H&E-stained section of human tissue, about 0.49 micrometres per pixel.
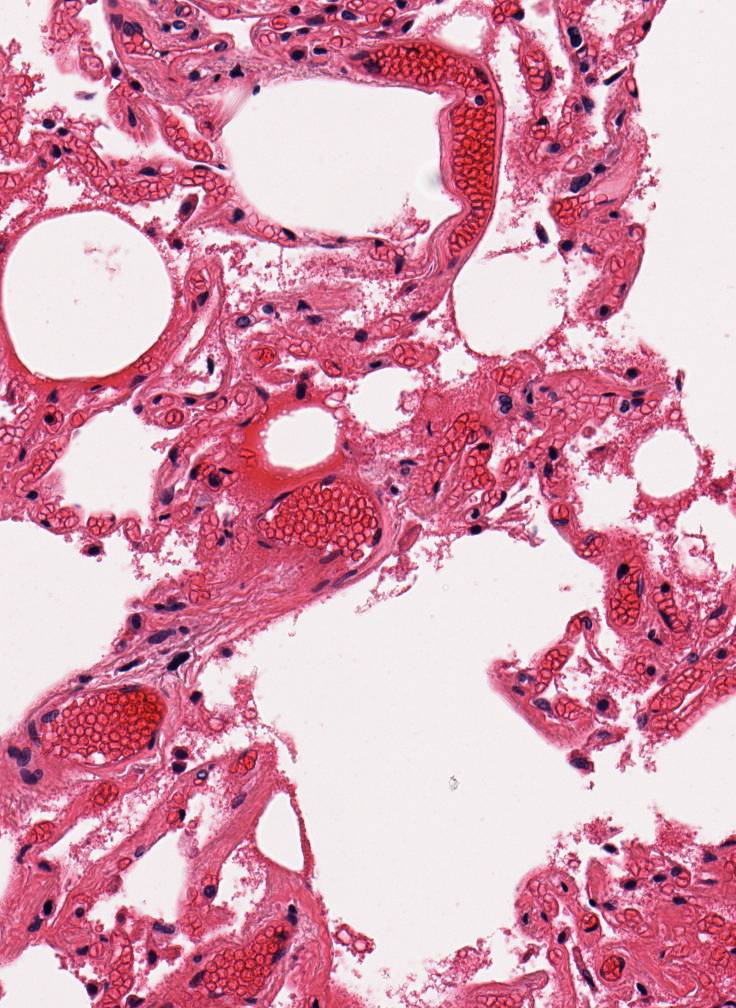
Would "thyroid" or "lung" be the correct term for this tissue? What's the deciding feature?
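This is lung. Most of the field consists of large, empty, rounded and irregular spaces divided by thin branching septa.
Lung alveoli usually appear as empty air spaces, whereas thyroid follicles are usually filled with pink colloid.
The spaces here are empty, which fits lung rather than thyroid. At the upper right of centre, a long curved vessel beside one empty space is tightly filled with red blood cells, closely packed bright red discs with paler centres. Just left of centre, a small round vessel has an empty lumen and a thick, bright pink wall.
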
